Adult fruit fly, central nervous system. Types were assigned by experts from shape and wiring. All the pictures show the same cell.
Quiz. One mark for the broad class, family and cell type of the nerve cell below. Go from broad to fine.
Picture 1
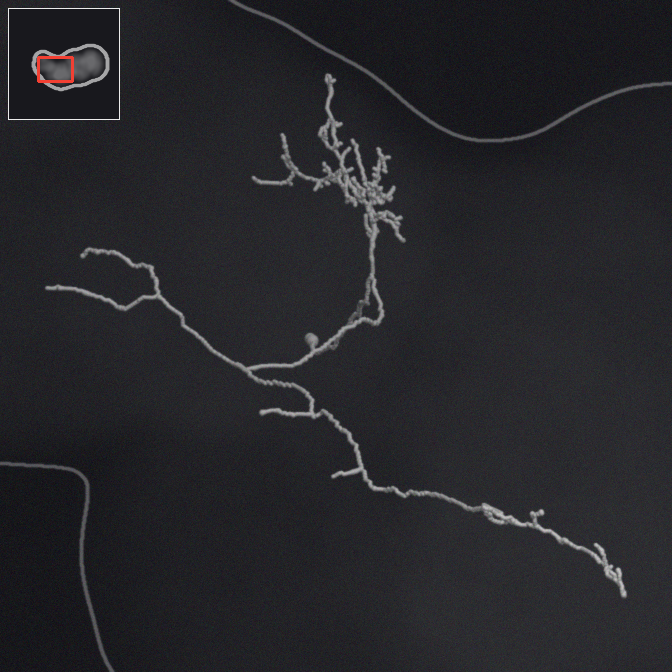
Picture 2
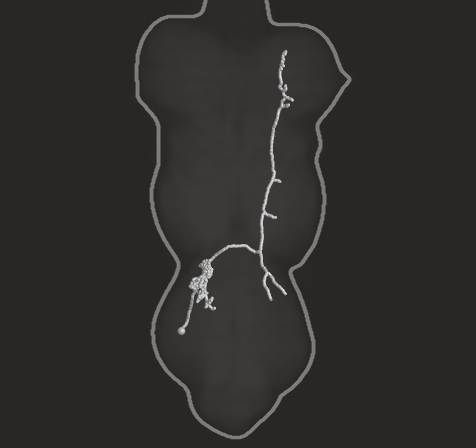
nerve-cord intrinsic neuron; hemilineage 08B; IN08B082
